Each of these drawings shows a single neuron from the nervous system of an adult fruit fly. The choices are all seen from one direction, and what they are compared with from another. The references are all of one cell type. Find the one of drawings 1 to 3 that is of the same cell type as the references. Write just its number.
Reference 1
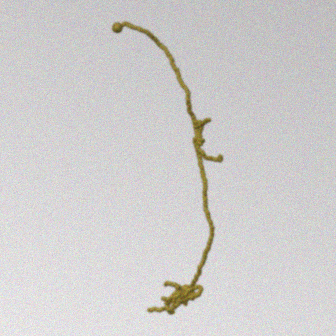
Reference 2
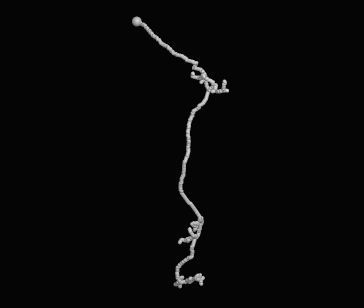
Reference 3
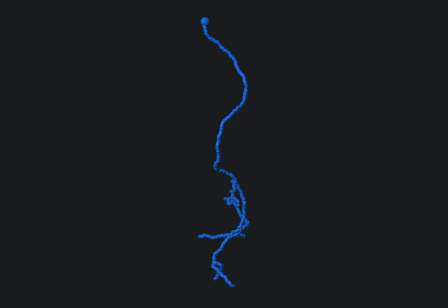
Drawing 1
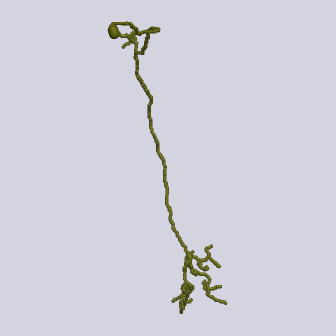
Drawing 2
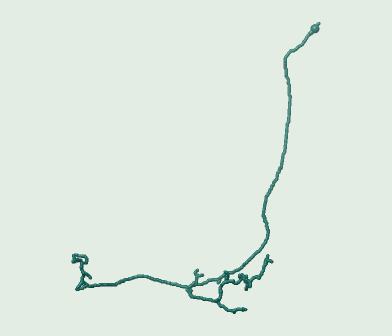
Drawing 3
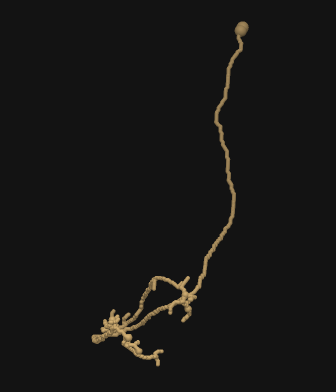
1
